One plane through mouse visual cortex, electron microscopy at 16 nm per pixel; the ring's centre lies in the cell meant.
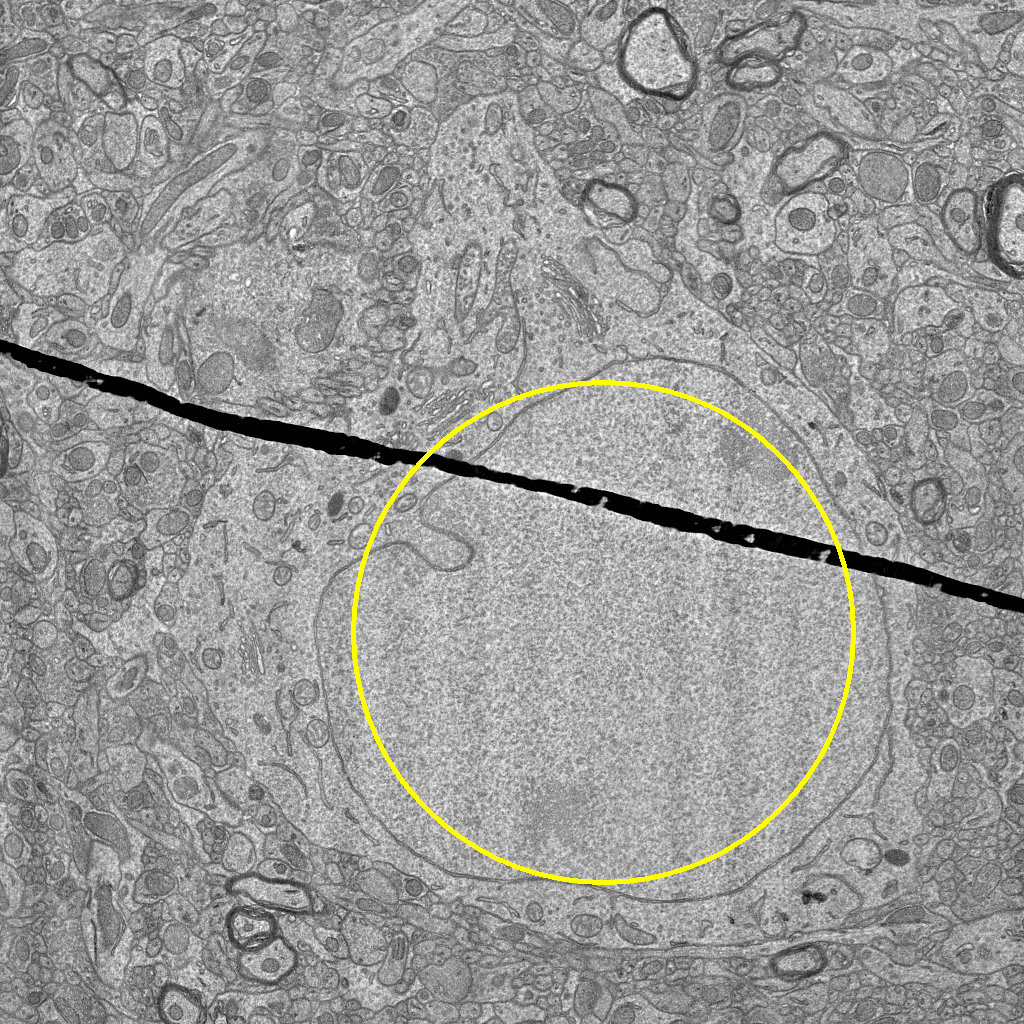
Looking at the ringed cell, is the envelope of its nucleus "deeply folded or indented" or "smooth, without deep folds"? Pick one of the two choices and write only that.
Deeply folded or indented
